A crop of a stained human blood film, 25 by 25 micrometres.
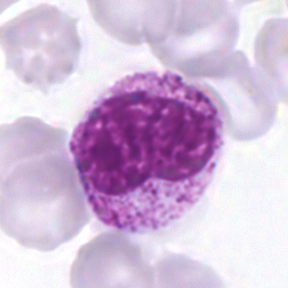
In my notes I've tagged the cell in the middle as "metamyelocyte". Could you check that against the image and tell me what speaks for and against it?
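Nucleus: kidney-shaped, notch on the lower side.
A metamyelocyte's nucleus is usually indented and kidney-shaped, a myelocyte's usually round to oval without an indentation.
For metamyelocyte, against myelocyte. Cytoplasm: pale pinkish-lilac, in a wider band below the nucleus, which fills the upper part of the cell.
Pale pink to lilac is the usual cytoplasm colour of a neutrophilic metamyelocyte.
Fits metamyelocyte. Granules: many, small, purple, through the cytoplasm and over the nucleus.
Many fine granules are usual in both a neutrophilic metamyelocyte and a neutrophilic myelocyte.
Fits both. Verdict: metamyelocyte fits.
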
